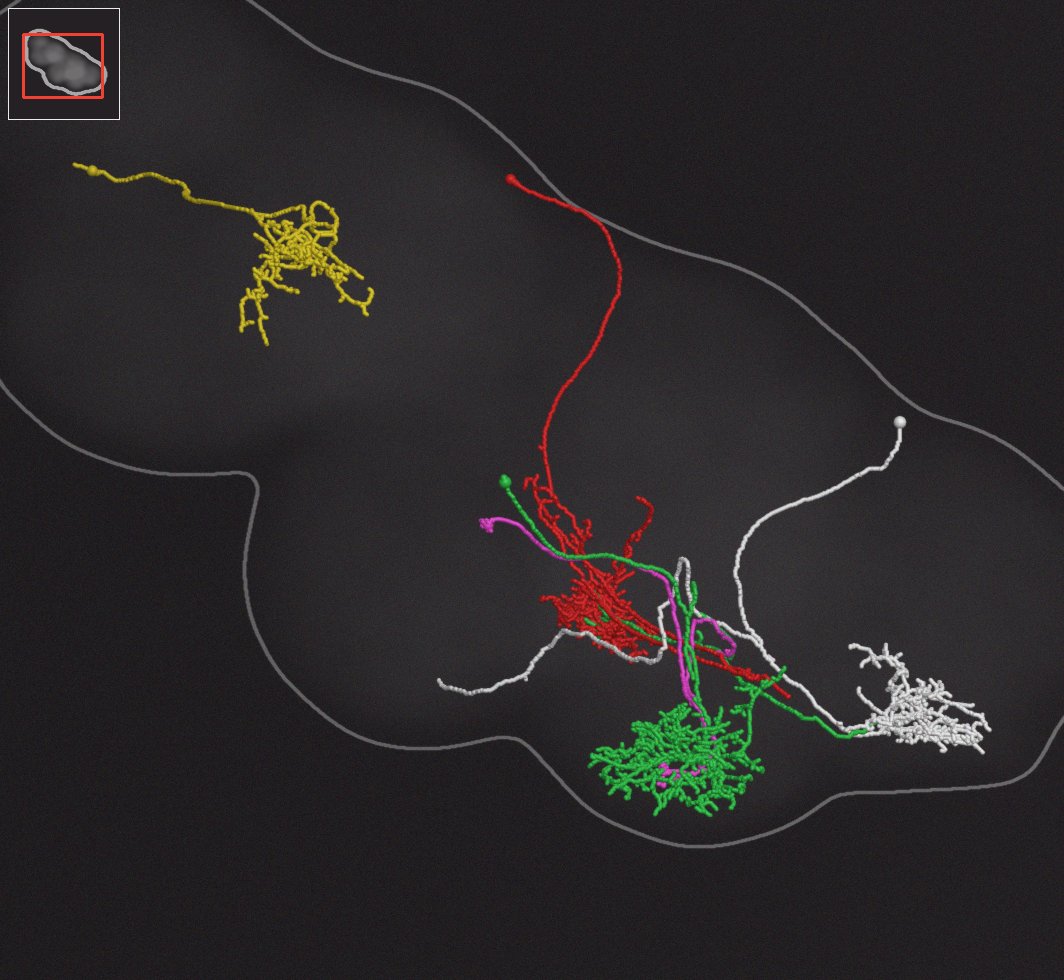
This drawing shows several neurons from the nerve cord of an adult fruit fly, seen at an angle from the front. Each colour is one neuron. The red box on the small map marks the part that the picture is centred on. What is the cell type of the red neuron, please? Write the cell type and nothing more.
IN23B089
